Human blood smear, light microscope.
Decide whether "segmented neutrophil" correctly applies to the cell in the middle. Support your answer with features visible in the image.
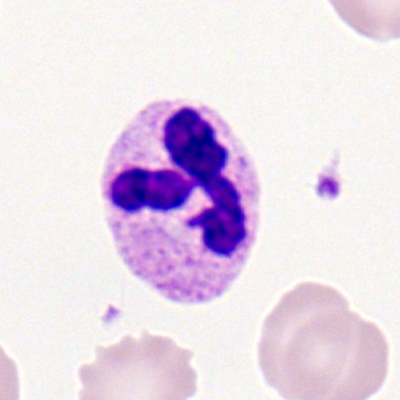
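Look first at the nucleus: it has three lobes joined by narrow links.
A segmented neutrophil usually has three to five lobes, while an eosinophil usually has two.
Then look at the granules: they are fine and pinkish-lilac, and they fill the cytoplasm.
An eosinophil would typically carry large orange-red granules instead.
So segmented neutrophil fits here, and eosinophil does not. The chromatin is dense, dark purple and coarsely clumped.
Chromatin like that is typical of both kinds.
No nucleoli are visible.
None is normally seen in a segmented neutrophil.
The outline is a smooth oval, taller than wide, with plentiful pale pinkish-lilac cytoplasm.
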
